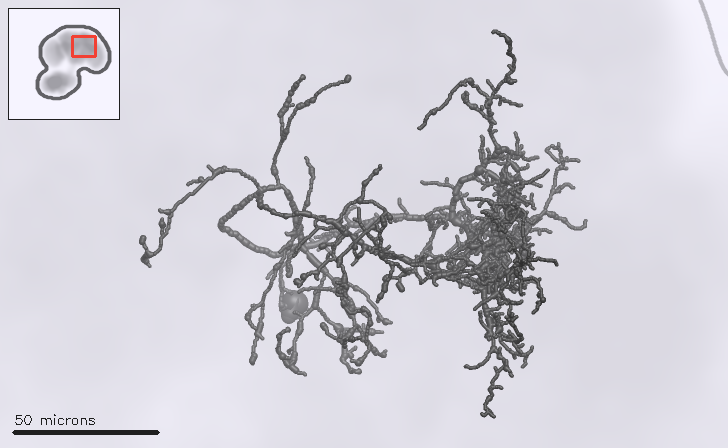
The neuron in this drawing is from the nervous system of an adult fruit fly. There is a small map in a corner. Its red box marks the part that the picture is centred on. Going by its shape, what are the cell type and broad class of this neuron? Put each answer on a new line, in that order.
PVLP149
central-brain intrinsic neuron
